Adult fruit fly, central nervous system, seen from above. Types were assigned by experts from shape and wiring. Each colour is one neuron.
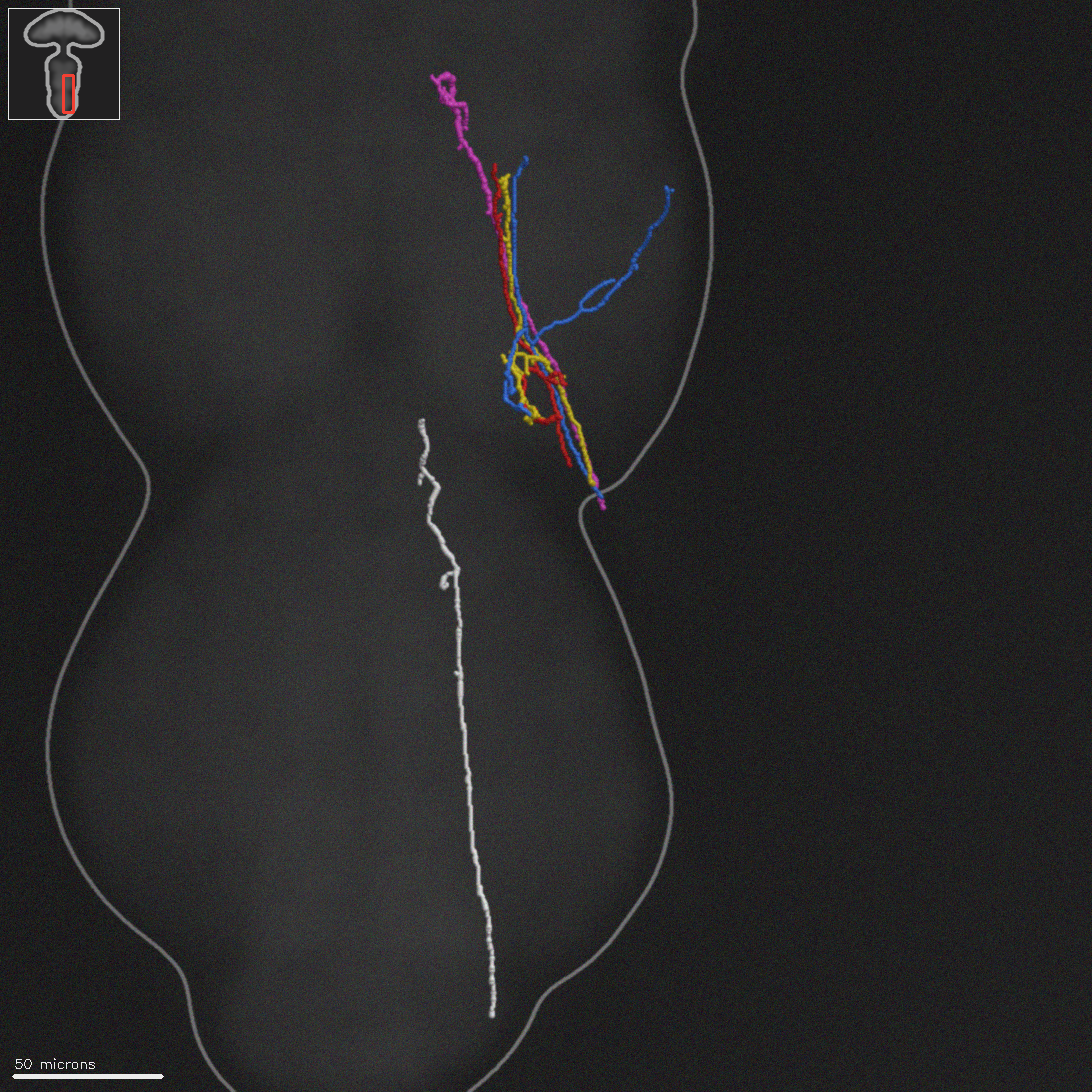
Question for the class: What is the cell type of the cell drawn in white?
SNpp57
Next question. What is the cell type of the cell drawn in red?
SNpp41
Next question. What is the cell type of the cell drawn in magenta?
SNpp60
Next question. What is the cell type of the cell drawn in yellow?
SNpp39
